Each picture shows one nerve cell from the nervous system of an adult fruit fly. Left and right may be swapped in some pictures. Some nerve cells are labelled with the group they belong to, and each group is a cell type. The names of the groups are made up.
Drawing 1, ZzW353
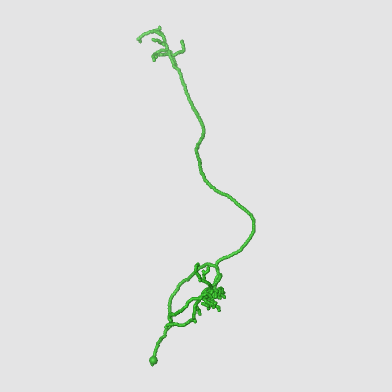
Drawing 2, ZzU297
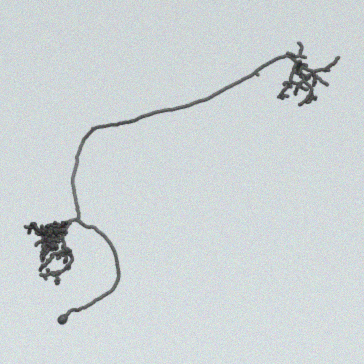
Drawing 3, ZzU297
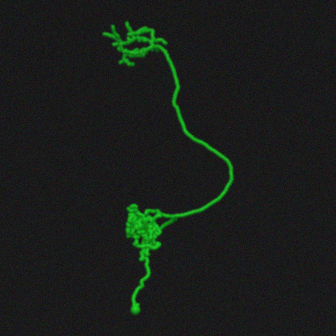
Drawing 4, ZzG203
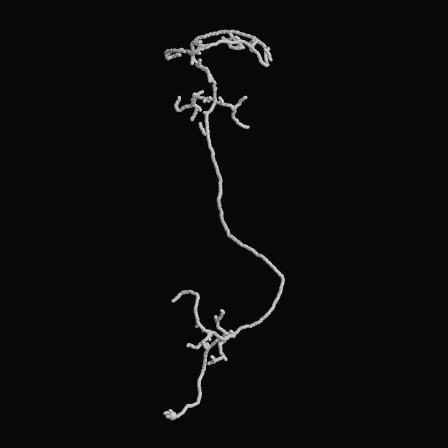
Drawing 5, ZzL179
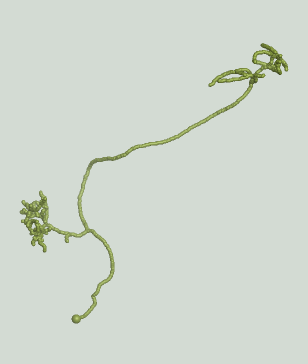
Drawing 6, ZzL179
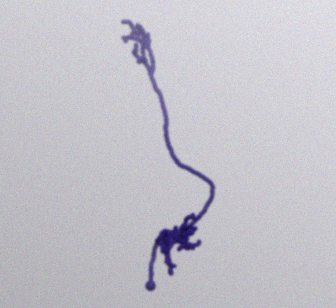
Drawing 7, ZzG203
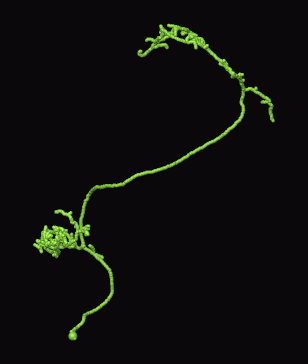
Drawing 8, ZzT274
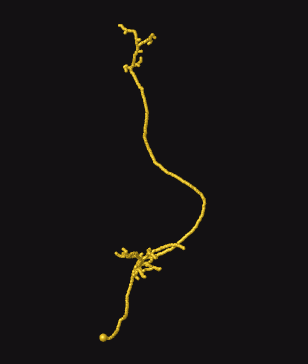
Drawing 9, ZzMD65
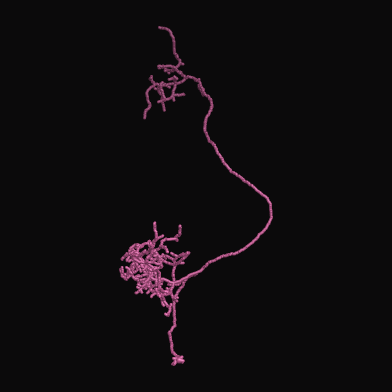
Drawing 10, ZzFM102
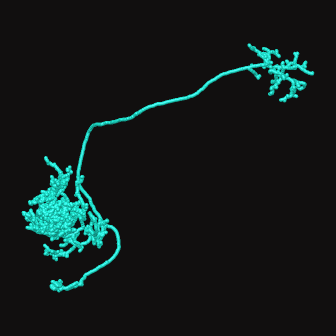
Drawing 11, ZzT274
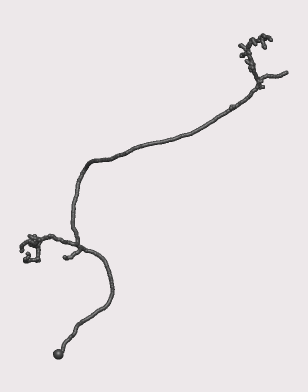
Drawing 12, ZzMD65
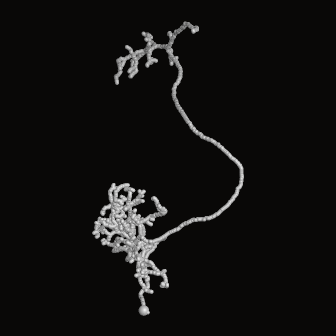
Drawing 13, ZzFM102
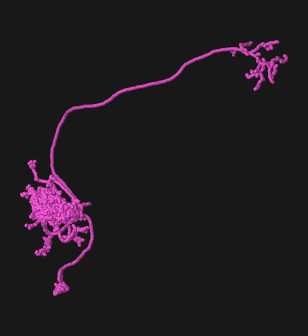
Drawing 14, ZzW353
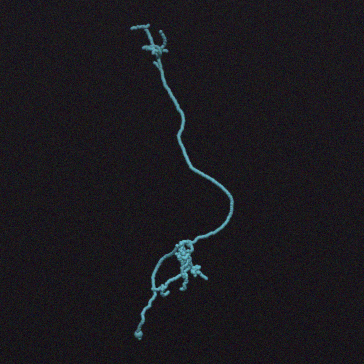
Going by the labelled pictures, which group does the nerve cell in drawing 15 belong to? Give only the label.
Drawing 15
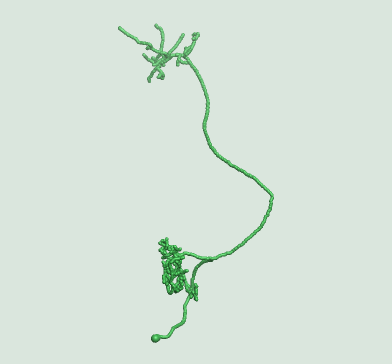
ZzU297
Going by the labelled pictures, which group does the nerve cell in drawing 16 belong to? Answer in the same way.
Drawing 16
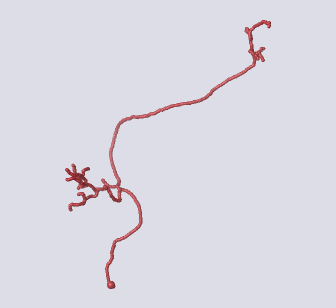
ZzT274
